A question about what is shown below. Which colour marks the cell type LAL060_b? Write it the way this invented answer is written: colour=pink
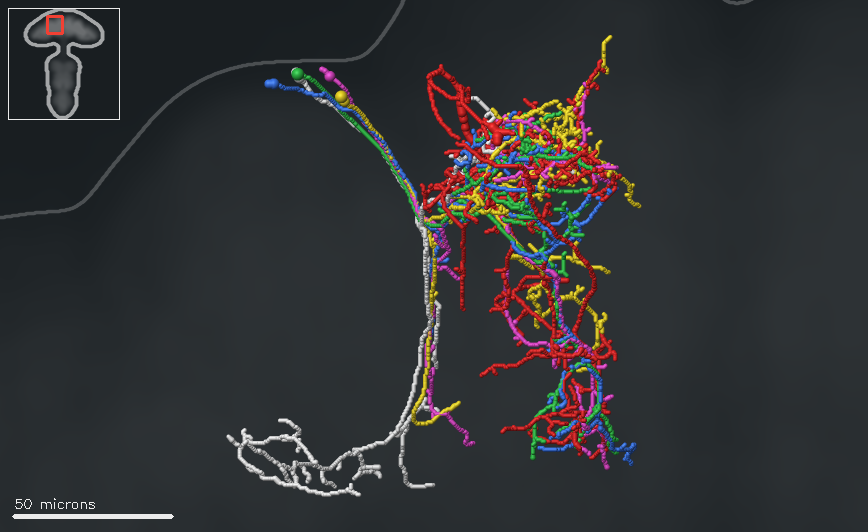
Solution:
colour=magenta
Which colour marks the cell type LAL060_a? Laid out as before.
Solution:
colour=yellow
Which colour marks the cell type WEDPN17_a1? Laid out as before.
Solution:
colour=white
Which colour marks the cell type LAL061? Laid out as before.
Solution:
colour=blue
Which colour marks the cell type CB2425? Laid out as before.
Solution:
colour=green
